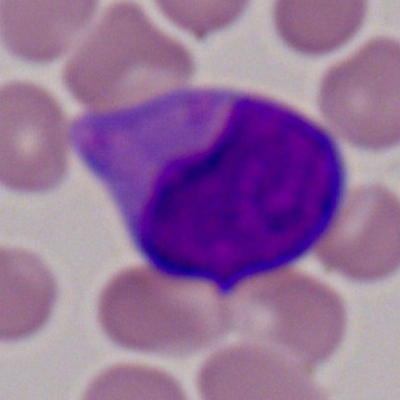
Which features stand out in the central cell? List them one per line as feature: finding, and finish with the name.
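Outline: narrows to a tapered point on the left side
Cytoplasm: mostly to the upper left of the nucleus
Vacuoles: none in the cytoplasm
Image: slightly blurred
Name: myeloblast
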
